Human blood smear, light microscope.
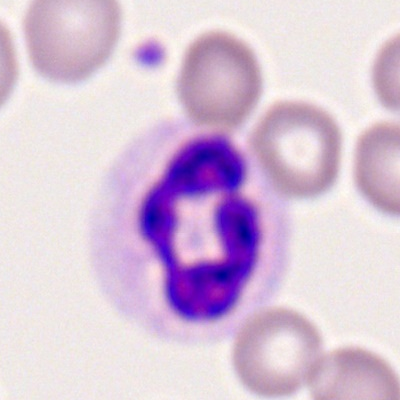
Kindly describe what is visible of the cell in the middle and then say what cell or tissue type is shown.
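Notice the nucleus: it makes a closed ring around a pale central area. The ring's outer contour is bumpy and lobulated, the chromatin dark purple and coarsely clumped, and plenty of pale pinkish-lilac cytoplasm surrounds it. That's a segmented neutrophil.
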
